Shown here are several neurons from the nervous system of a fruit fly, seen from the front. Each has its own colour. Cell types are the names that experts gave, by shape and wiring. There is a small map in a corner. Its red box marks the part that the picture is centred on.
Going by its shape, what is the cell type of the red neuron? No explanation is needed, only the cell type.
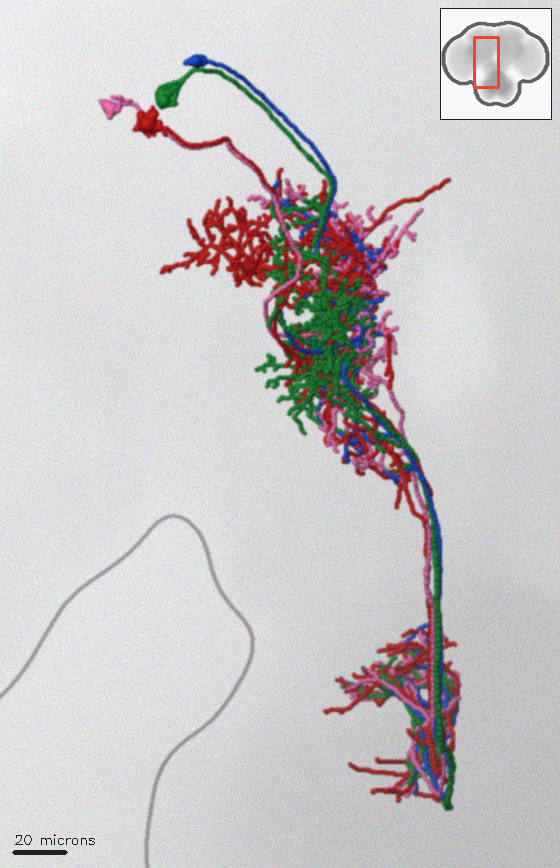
DNa04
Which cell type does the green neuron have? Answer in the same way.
DNa15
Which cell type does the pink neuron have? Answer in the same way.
DNa05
